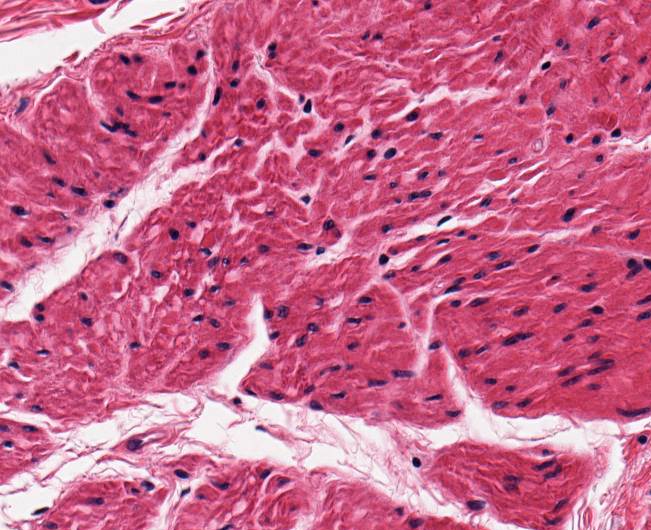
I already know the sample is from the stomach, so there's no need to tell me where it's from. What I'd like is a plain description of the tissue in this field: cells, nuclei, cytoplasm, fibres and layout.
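Closely packed bundles of pink spindle-shaped cells fill the field, with narrow pale clefts between them. Because the bundles are cut in different planes, the cells run lengthwise in some and are cut more across in others. The nuclei are dark, elongated and cigar-shaped and lie singly within the cells. The cytoplasm is strongly eosinophilic, without cross-striations.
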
